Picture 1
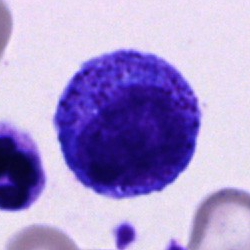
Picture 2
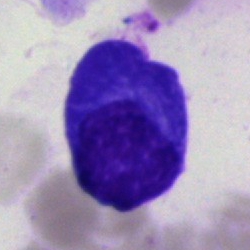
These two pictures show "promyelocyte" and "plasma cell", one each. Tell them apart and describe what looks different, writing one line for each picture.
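The cell in picture 1 is a promyelocyte. Numerous dark purple granules are scattered through the cytoplasm.
The cell in picture 2 is a plasma cell. No distinct granules can be seen in the cytoplasm.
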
